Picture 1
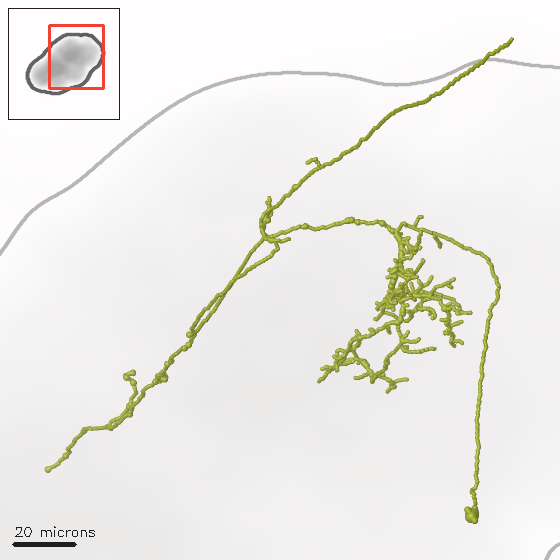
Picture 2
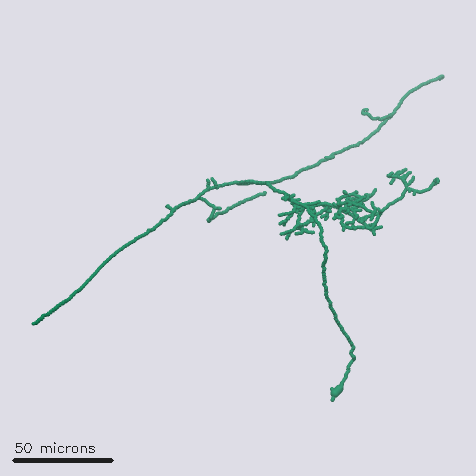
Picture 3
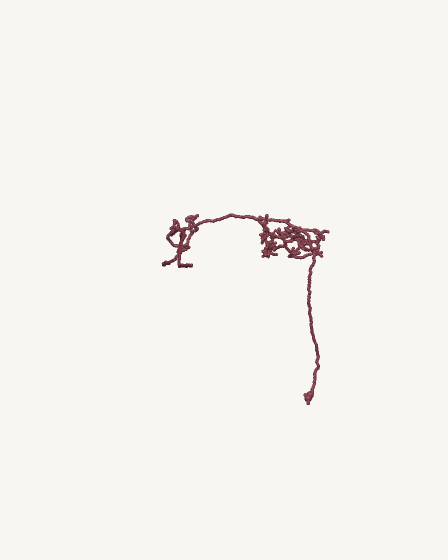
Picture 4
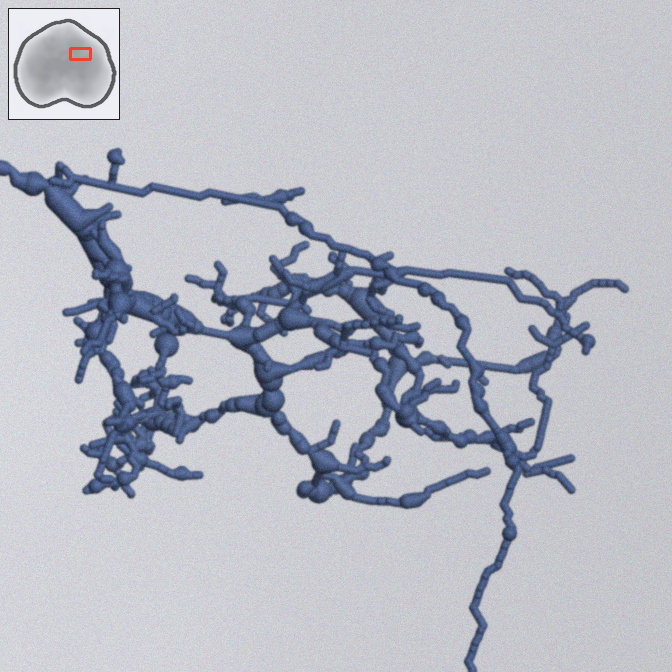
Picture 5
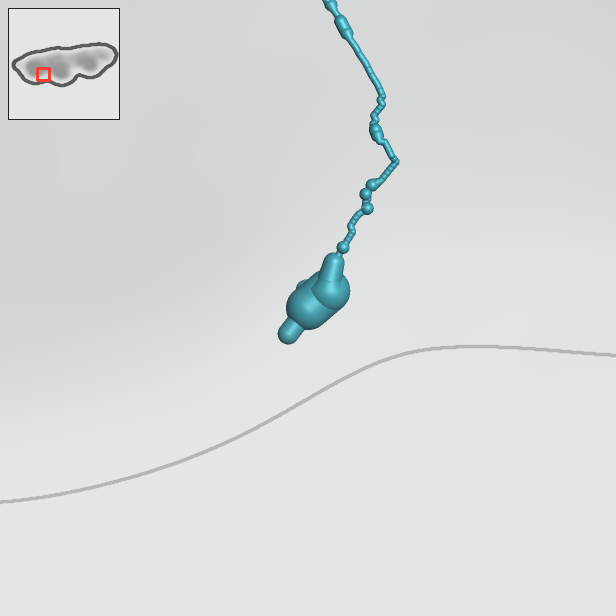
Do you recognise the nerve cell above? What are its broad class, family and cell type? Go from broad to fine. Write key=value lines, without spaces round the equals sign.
broad_class=ascending neuron
family=hemilineage 06A
cell_type=AN06A092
